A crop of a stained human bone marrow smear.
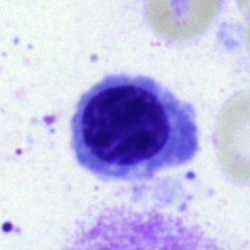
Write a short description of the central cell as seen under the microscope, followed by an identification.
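Position of the nucleus: off-centre, toward the left side of the cell. Chromatin is dark and densely packed, and no nucleolus is visible. On the right side the cell outline is irregular and bumpy. This cell is an erythroblast.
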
